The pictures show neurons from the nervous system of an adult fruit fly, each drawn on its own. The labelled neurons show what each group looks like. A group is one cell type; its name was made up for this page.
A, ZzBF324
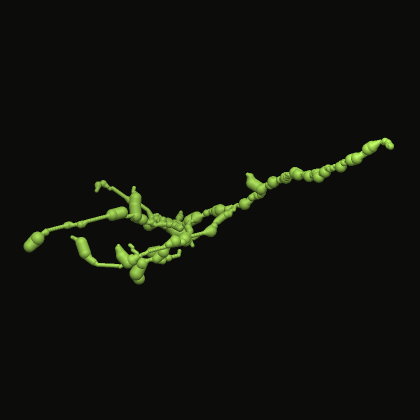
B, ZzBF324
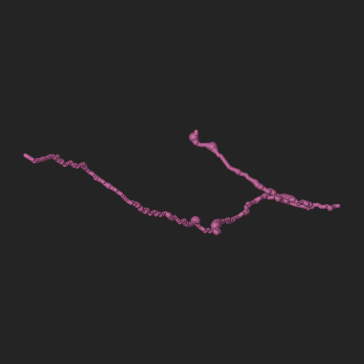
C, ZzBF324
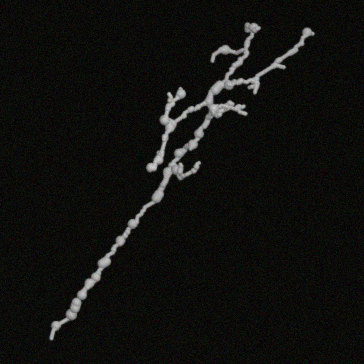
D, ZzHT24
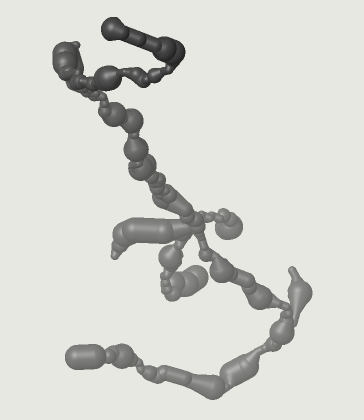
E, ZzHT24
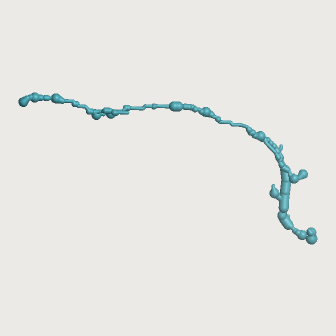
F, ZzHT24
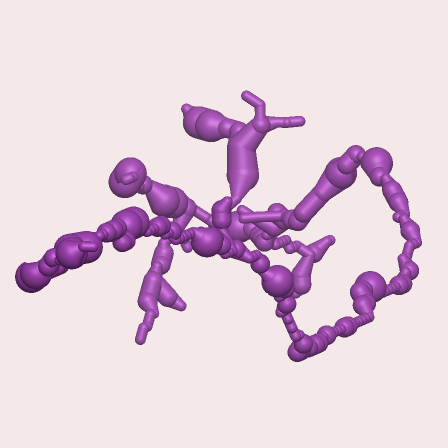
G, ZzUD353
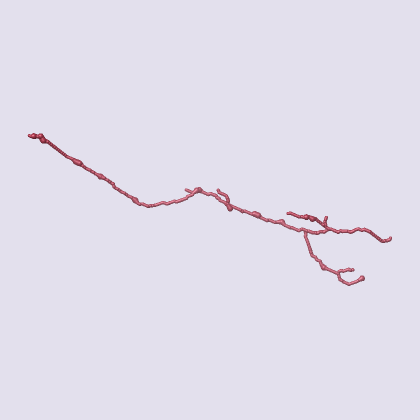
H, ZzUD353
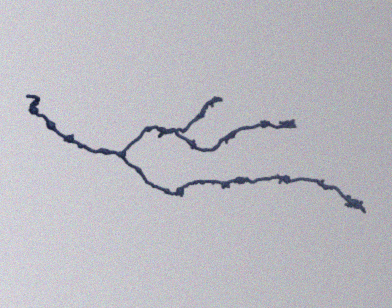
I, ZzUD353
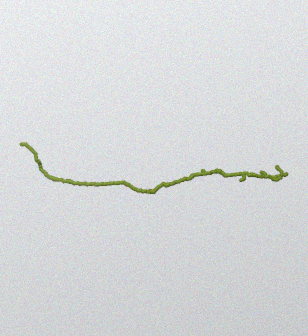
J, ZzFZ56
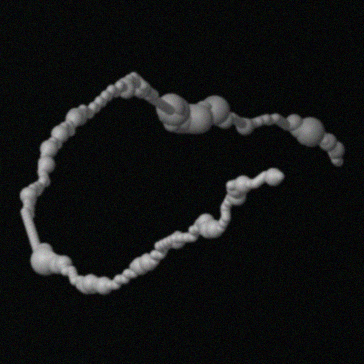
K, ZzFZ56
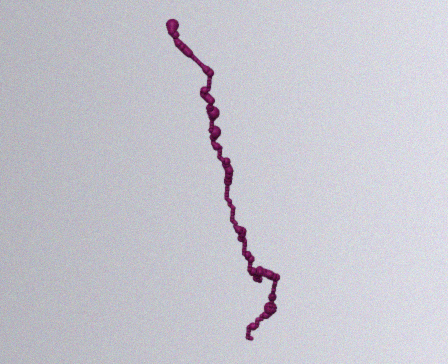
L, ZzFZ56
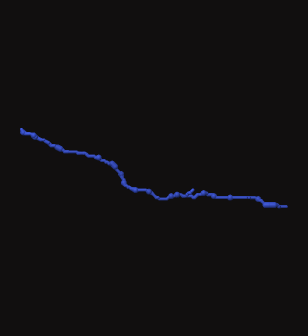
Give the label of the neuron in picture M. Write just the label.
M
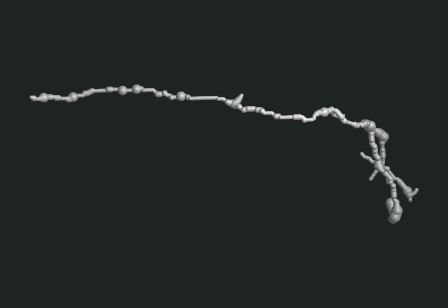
ZzHT24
